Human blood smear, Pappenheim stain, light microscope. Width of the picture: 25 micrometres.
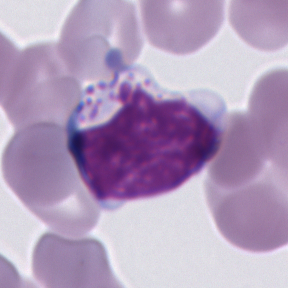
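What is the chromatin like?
Dark purple and fairly condensed, with a few faint lighter streaks, in a nucleus of about 13 by 10 micrometres.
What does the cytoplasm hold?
The cytoplasm is very pale, almost colourless with a faint bluish tint, and several small round purple dots lie in it along the upper left edge of the nucleus.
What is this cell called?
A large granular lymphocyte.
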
